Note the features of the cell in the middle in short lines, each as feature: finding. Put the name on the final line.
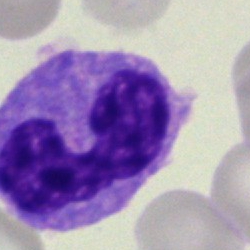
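Nuclear shape: bent into a horseshoe, open side up
Cytoplasm: pale lilac-purple
Granules: no coarse dark ones that I can find
Edge: small pale bulge at upper left
Name: band neutrophil, then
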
